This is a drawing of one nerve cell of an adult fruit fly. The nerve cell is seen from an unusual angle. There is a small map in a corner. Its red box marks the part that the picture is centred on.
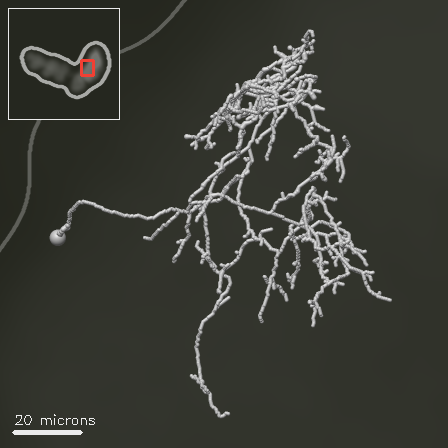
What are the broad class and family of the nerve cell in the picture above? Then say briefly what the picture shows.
It is a central-brain intrinsic neuron. The family is hemilineage SLPpl1. The cell body is on the left of the picture. By the scale bar it is about 120 microns tall in this view. The picture shows dozens of branch ends.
